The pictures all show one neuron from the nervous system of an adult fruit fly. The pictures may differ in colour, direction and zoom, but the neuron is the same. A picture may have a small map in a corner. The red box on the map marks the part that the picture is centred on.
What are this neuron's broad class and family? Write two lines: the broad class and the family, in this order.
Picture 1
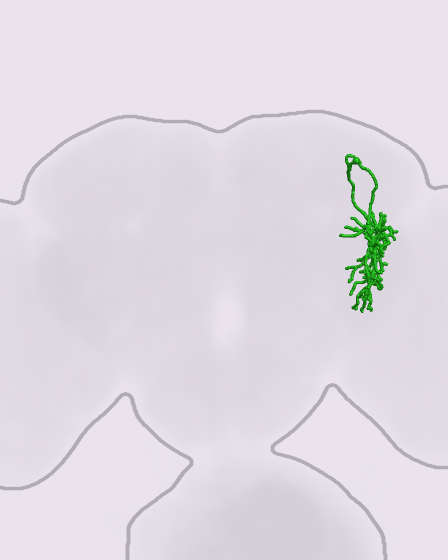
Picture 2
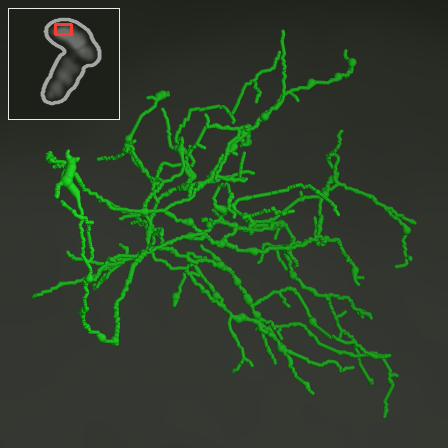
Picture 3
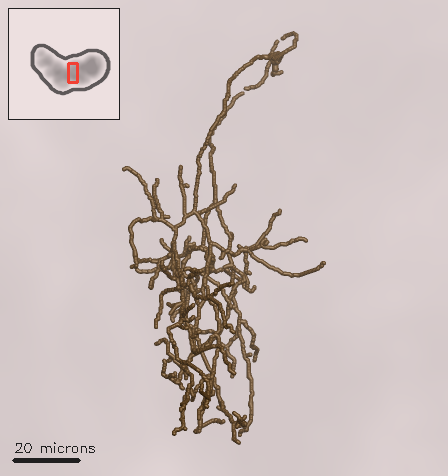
central-brain intrinsic neuron
hemilineage VLPd&p1_dorsal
